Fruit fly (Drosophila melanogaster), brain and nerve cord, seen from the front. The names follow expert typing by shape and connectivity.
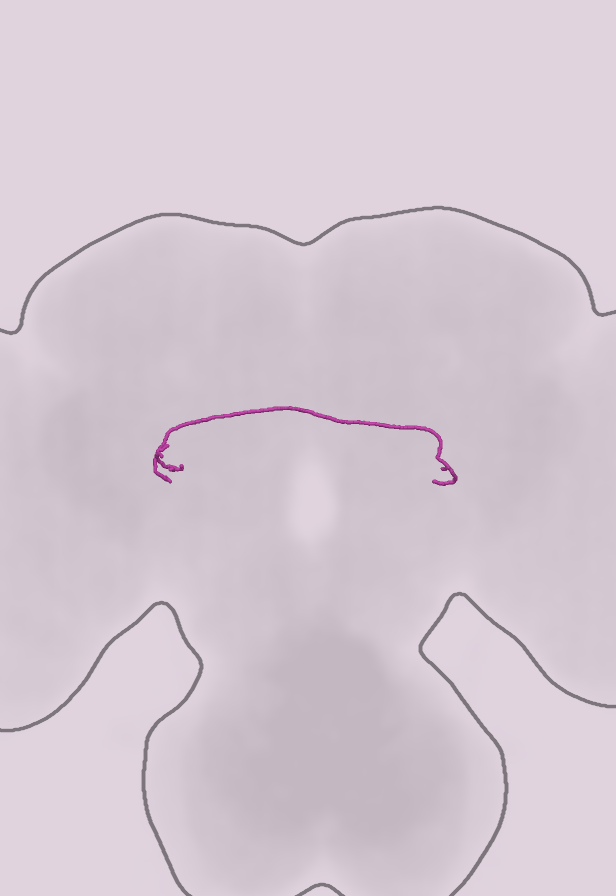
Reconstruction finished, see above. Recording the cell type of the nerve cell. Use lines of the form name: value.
cell type: ORN_VL2a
